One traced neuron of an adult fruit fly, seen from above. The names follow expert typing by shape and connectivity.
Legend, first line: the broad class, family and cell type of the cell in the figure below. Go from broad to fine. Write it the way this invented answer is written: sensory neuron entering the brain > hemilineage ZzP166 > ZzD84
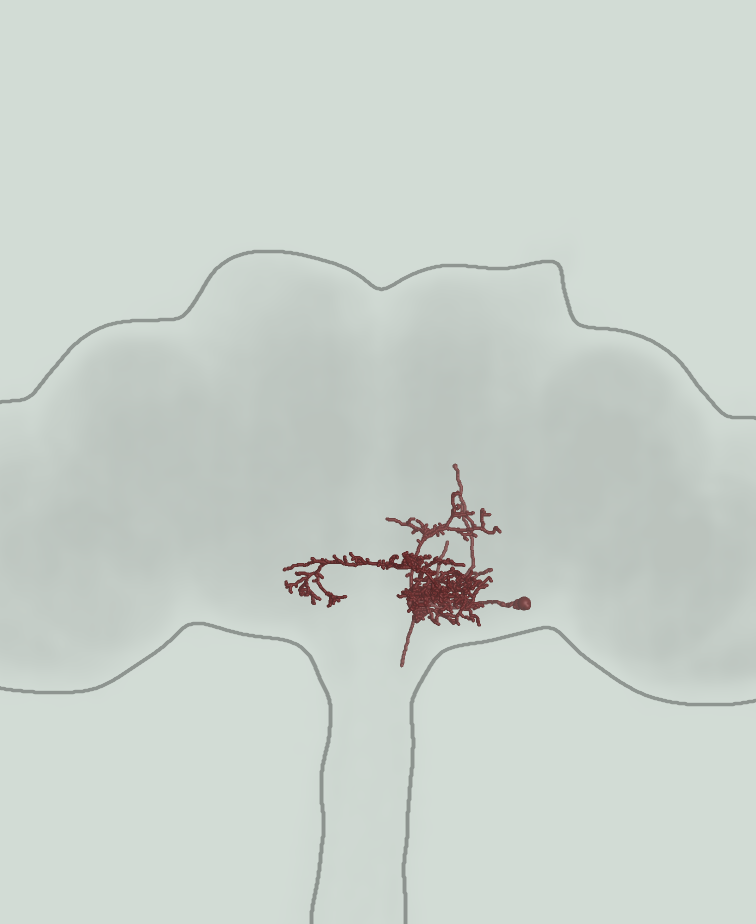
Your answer: descending neuron > hemilineage LB3 > DNge043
